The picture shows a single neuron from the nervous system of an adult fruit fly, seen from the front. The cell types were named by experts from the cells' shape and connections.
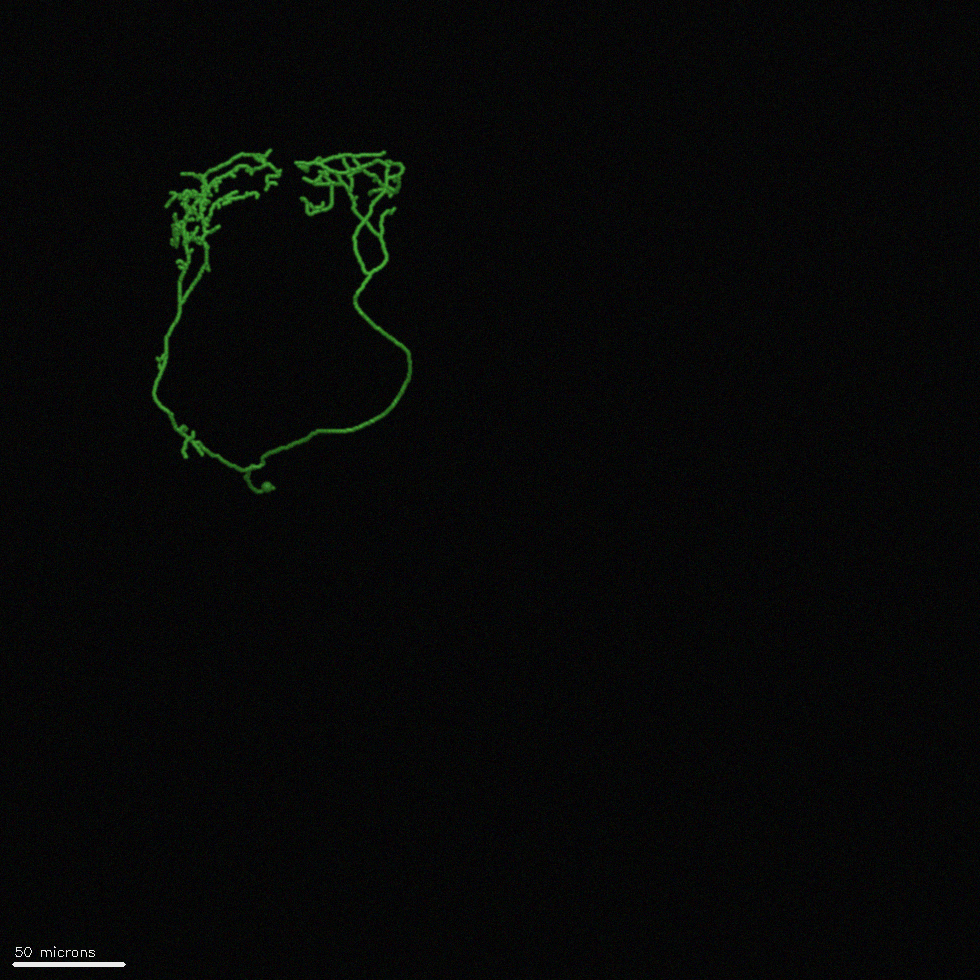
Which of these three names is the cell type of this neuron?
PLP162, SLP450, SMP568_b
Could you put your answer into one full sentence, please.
The type of this neuron is the cell type SLP450.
